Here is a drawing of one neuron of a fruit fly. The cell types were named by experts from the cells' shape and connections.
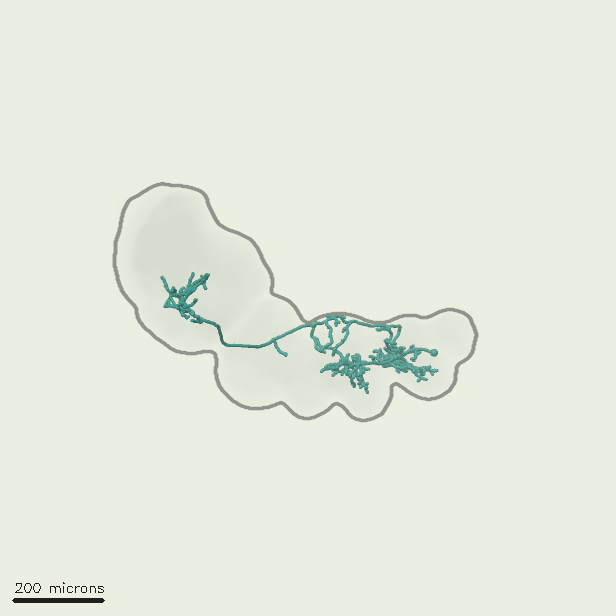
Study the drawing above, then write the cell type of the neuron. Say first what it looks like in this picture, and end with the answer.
From left to right in the picture it spans about 650 microns. As drawn here it is wider than it is tall. Its broad class is ascending neuron. It is of cell type AN19B028.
